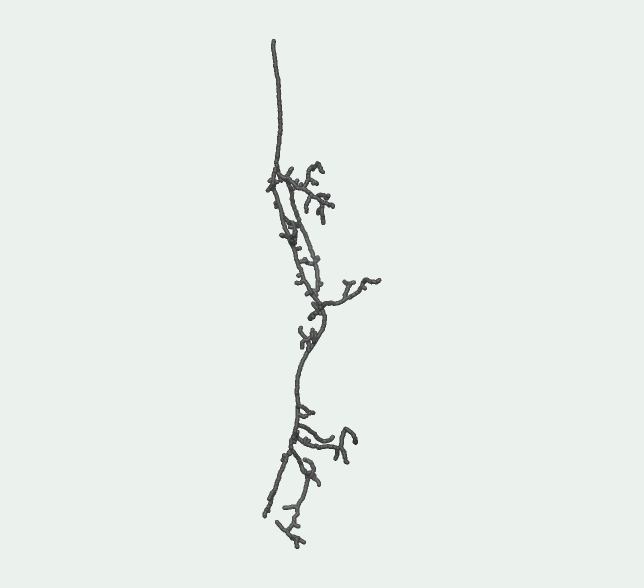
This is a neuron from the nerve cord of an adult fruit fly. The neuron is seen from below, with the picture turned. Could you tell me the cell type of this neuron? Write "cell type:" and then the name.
cell type: DNge059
